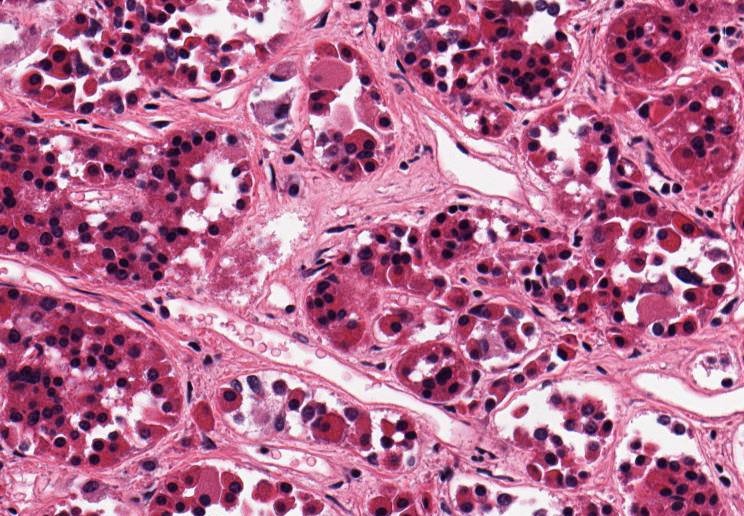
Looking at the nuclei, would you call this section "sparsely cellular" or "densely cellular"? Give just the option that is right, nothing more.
Densely cellular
